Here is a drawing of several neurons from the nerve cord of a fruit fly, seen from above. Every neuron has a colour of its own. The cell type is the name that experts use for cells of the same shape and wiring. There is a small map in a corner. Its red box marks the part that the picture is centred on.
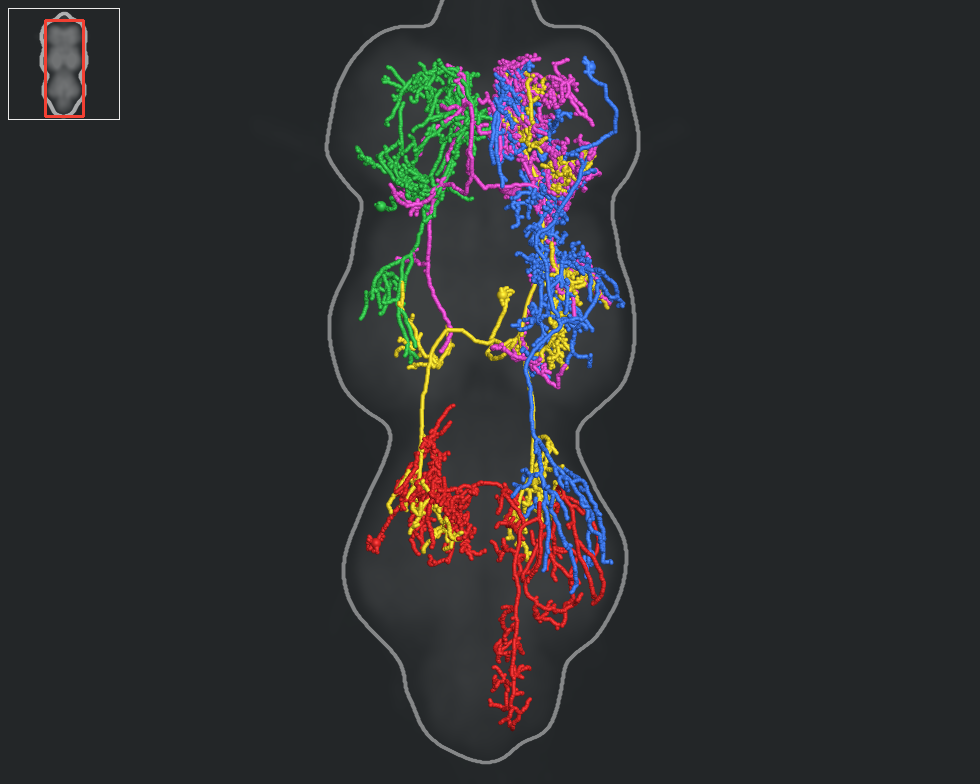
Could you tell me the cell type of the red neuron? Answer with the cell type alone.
IN08B004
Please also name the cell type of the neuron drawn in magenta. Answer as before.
IN06B006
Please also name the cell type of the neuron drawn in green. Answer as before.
IN12A031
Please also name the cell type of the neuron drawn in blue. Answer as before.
IN19A017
